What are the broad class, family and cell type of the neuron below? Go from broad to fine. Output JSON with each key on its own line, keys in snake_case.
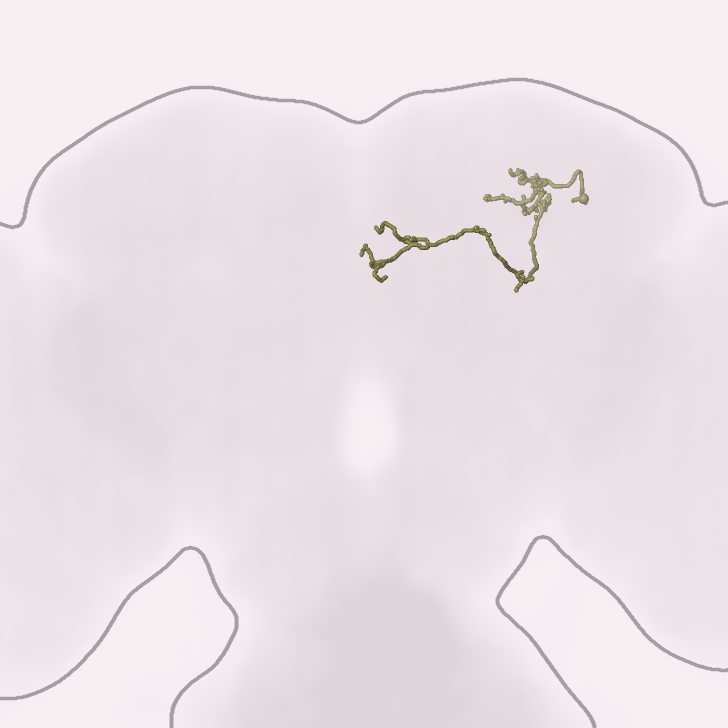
{
 "broad_class": "central-brain intrinsic neuron",
 "family": "class Kenyon Cell",
 "cell_type": "KCg-m"
}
